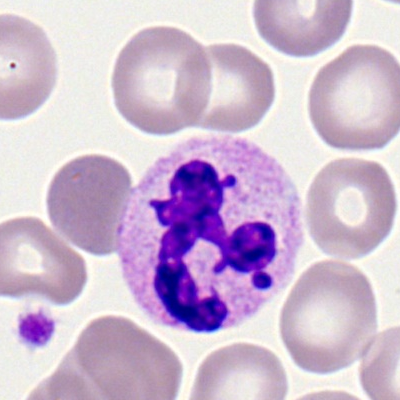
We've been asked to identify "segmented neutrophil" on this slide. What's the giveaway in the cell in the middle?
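Right, for a segmented neutrophil the chromatin goes with the name: dark purple and coarsely clumped.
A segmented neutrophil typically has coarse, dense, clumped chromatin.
The granules fit too, fine and lilac, scattered evenly through plentiful, pale pinkish-lilac cytoplasm.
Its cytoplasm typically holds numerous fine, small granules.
The outline, for what it's worth, is smooth and round.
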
